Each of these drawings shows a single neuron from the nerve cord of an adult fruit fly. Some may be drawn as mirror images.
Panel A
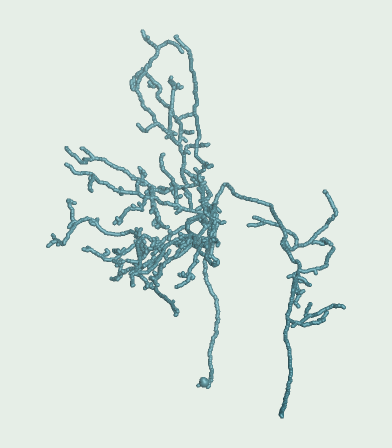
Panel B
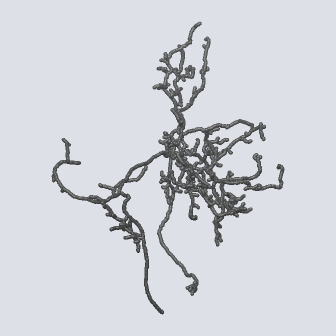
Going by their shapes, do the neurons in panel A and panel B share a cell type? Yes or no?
yes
